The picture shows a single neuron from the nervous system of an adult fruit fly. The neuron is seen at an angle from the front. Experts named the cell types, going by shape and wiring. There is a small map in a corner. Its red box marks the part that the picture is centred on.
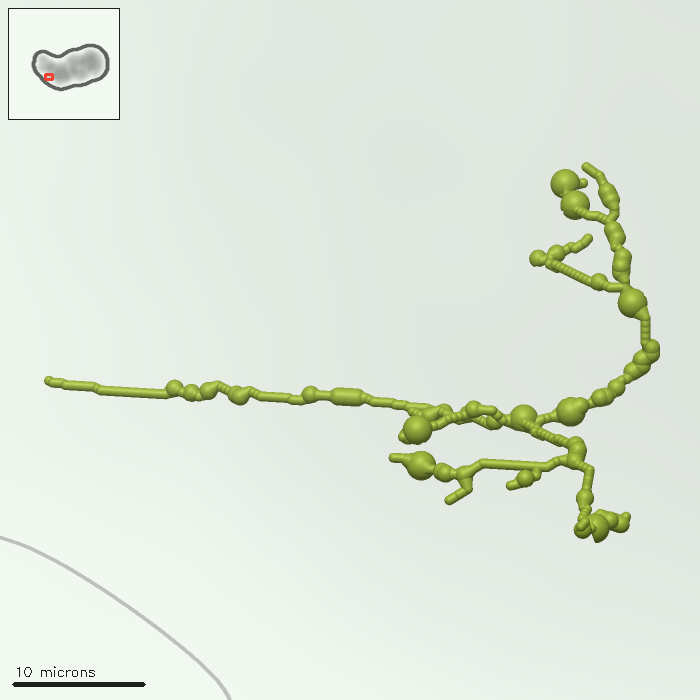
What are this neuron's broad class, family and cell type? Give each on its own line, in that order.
sensory neuron entering the nerve cord
class mechanosensory tactile
SNta21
